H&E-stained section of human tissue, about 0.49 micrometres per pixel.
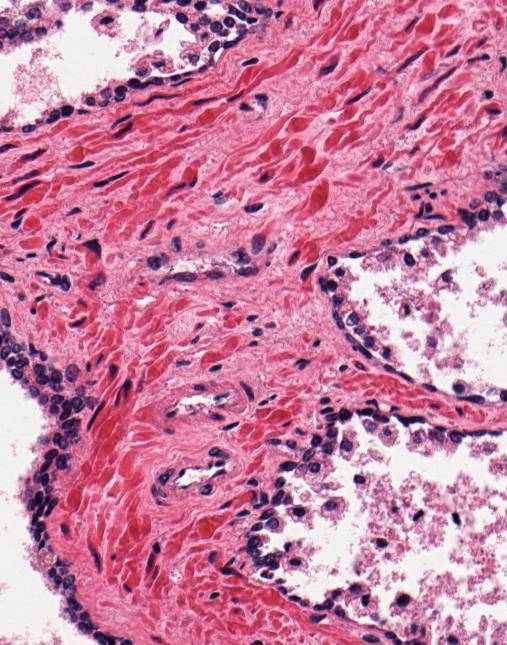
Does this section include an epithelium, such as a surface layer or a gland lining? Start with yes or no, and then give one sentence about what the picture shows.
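Yes. The glandular spaces are lined by a thin layer of epithelial cells with dark, crowded nuclei.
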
